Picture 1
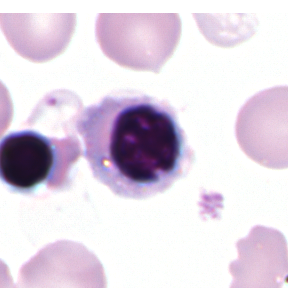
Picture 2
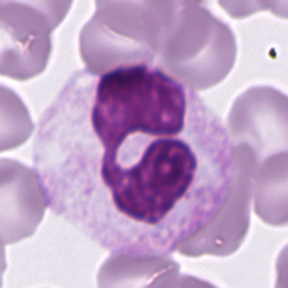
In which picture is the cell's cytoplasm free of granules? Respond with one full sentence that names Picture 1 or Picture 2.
Picture 1 shows a cell whose cytoplasm has no visible granules.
